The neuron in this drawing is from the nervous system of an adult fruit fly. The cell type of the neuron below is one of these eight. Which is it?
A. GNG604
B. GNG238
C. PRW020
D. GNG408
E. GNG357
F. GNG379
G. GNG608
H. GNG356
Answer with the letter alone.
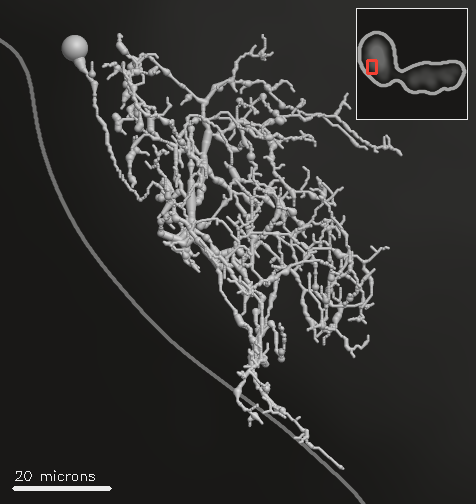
E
